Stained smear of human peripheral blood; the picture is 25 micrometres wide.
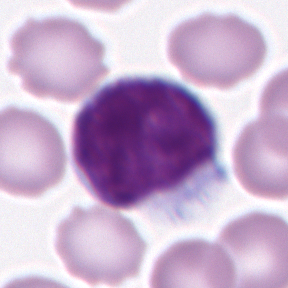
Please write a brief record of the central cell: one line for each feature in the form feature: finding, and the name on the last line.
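Edge: fine pale blue hair-like strands at the lower right
Cytoplasm: scant, pale blue, a thin rim at the lower left
Nucleus: round, about 12 micrometres across, filling most of the cell
Chromatin: deep purple throughout
Kind: typical lymphocyte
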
